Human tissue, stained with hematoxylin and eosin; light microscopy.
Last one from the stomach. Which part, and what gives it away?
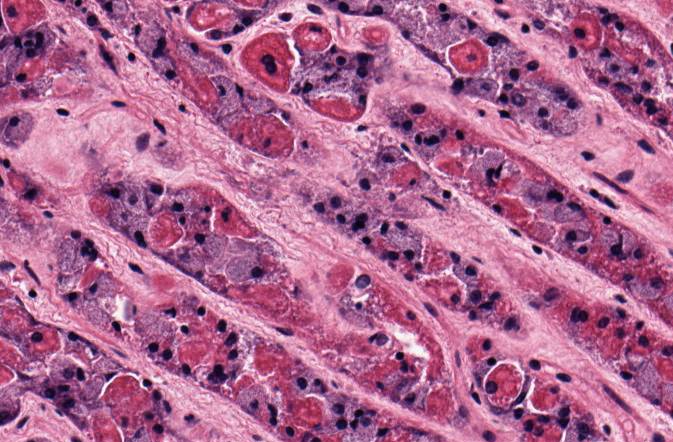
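Fundic glands are shown. One: parietal cells with bright pink cytoplasm are scattered along every gland band. Two: between them lie cells with grey-purple, finely granular cytoplasm.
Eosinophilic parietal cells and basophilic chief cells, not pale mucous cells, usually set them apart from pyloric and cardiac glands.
Three: strips of pale pink fibrous stroma with small dark elongated nuclei separate the bands.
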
